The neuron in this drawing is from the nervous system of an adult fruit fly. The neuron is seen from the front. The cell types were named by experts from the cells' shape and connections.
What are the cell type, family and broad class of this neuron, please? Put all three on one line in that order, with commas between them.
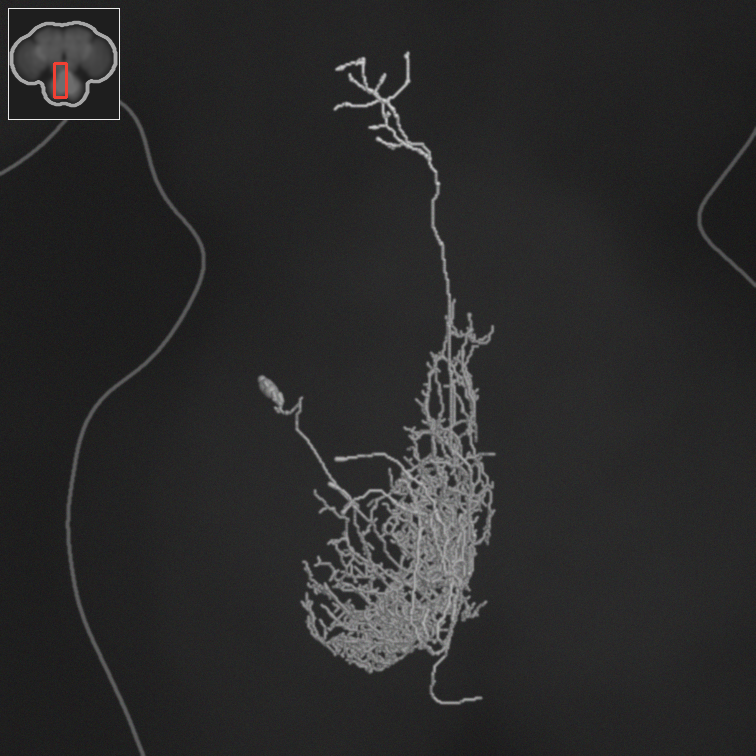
AN17A015, hemilineage 17A, ascending neuron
